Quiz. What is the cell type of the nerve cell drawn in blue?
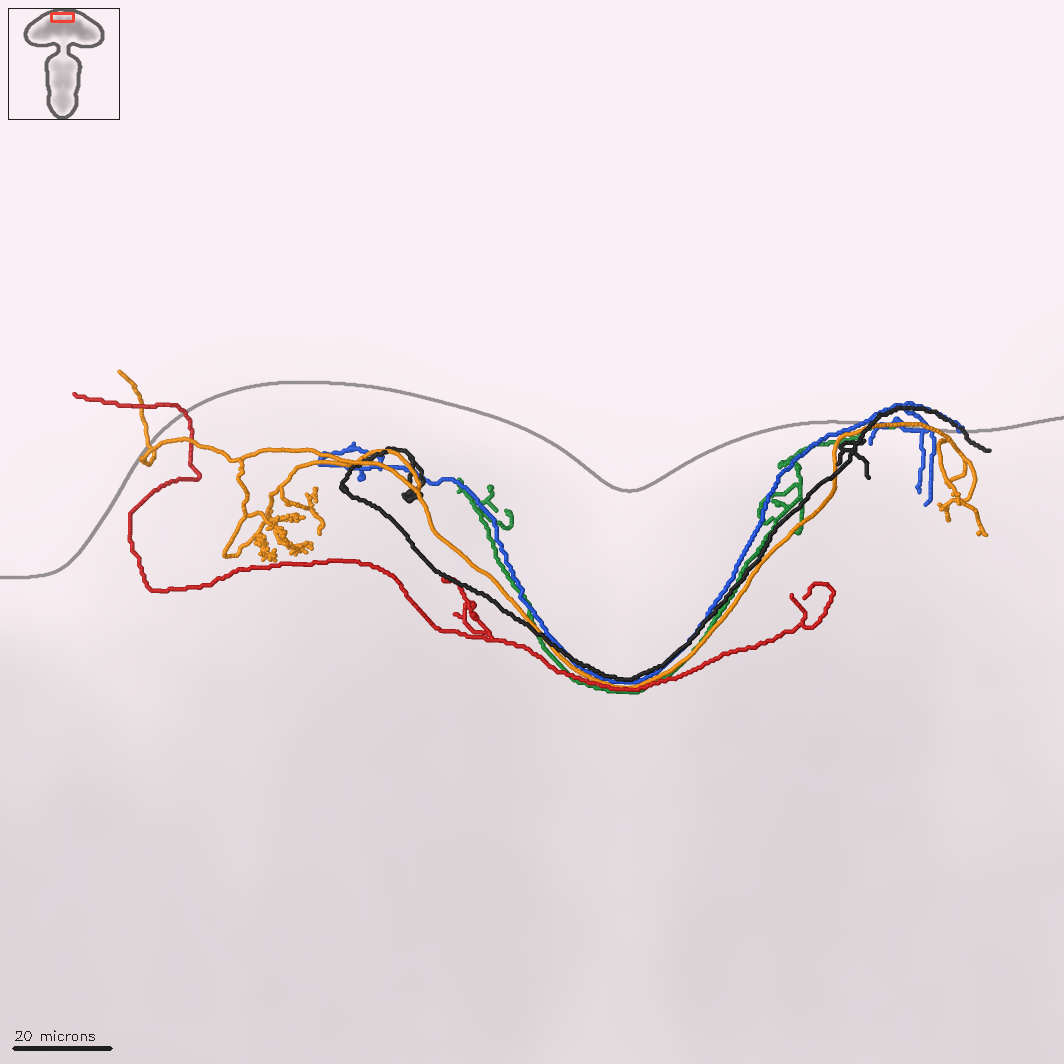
ORN_VA6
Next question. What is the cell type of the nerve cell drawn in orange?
ORN_DC3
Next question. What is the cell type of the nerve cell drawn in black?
ORN_DA2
